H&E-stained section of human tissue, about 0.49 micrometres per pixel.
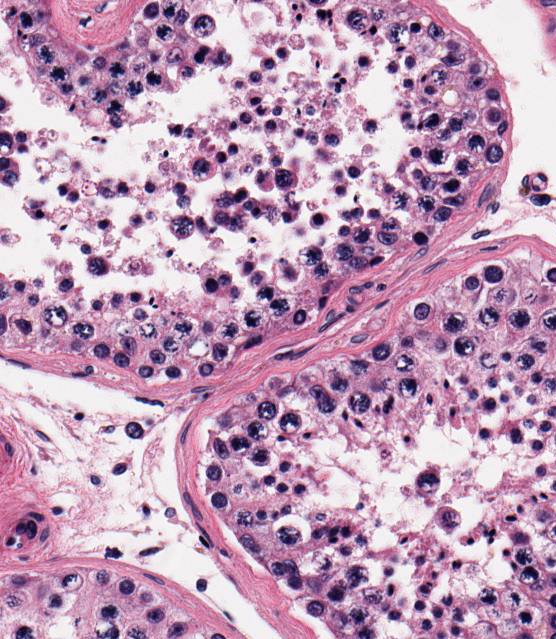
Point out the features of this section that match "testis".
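This section is testis. Parts of several rounded tubules are cut across, the largest filling the upper half and another the lower right. Each tubule is lined by a stratified epithelium, many layers of rounded cells stacked from the wall toward the centre.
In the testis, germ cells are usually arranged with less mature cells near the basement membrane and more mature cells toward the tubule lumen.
The stacking seen here fits that arrangement: the middle layers hold many large cells with round nuclei of coarse, clumped, dark purple chromatin, while toward the tubule centres lie numerous small cells with small, dense, dark nuclei.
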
